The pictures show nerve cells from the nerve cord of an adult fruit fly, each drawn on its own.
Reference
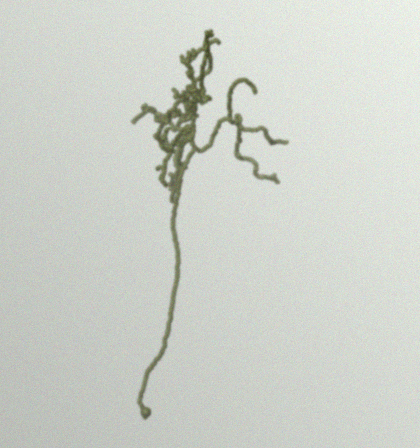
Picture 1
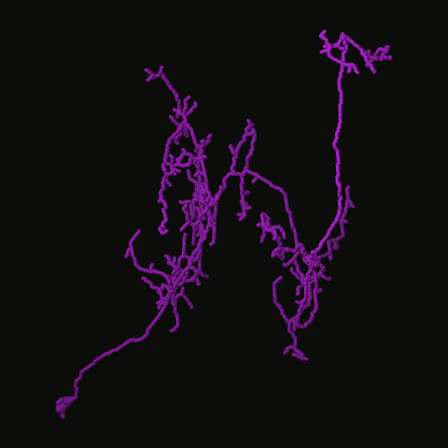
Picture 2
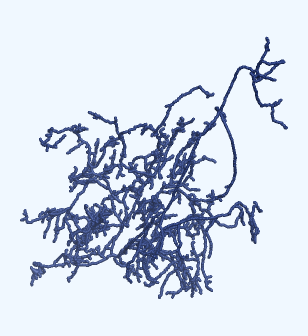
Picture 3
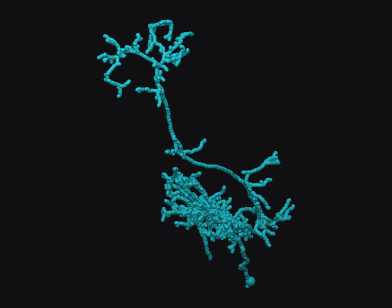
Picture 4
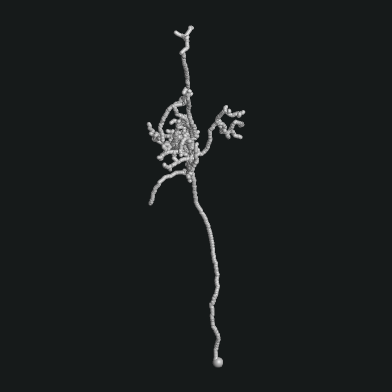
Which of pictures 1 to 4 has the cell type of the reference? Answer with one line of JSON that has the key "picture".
{"picture": 4}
